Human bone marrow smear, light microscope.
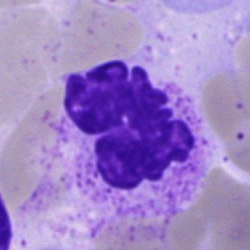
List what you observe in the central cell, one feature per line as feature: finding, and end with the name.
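Chromatin: dense, dark purple, only small lighter patches
Nucleoli: none seen
Cytoplasm: plentiful, very pale lilac
Identification: segmented neutrophil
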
